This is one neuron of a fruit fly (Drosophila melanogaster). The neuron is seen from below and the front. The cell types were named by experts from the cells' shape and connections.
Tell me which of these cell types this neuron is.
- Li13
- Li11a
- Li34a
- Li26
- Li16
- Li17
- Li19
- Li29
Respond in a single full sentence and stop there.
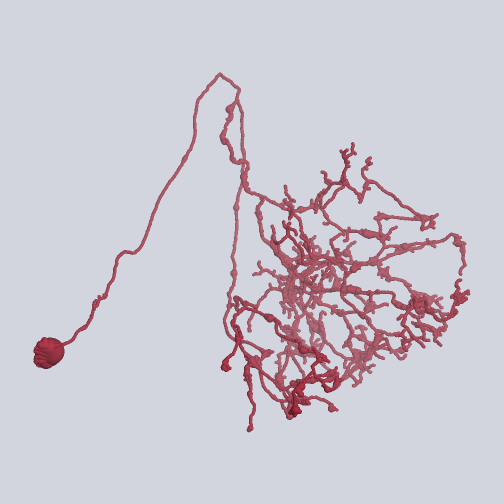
Included in the cell type Li13 is this neuron.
